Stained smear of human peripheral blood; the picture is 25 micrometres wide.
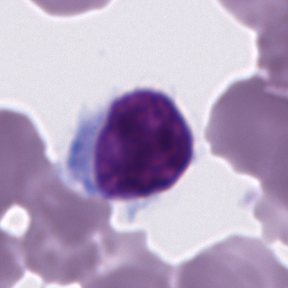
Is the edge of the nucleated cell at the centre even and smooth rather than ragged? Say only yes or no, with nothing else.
No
